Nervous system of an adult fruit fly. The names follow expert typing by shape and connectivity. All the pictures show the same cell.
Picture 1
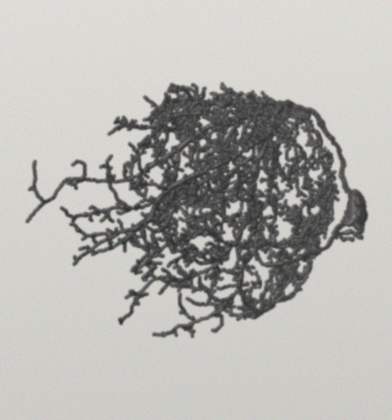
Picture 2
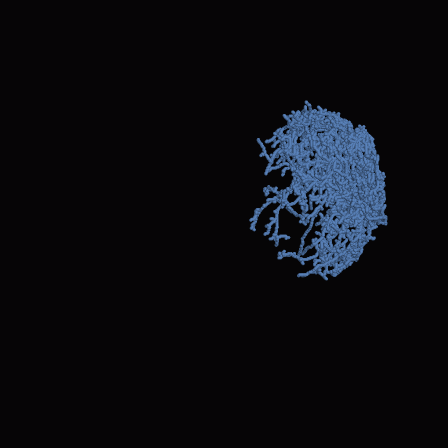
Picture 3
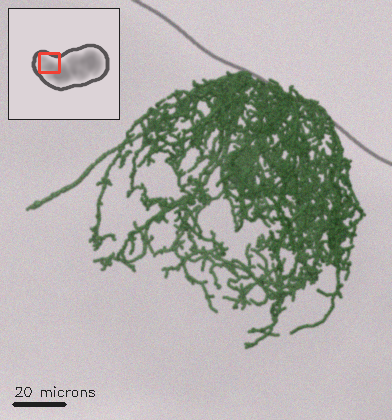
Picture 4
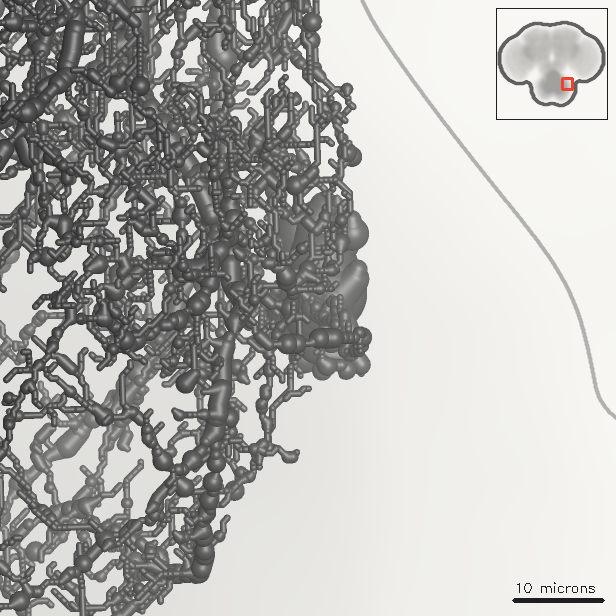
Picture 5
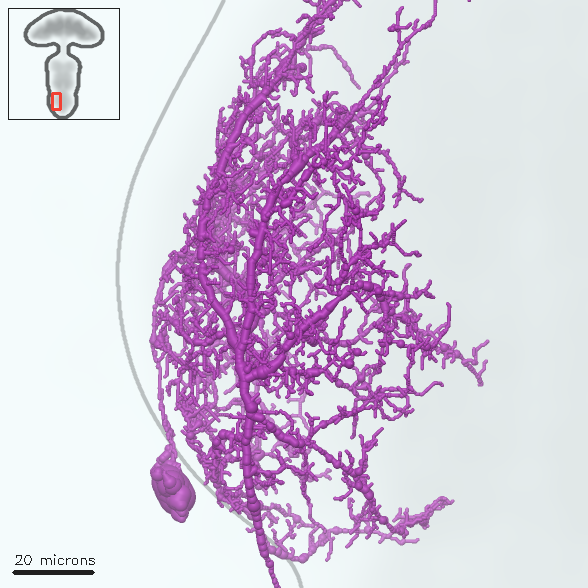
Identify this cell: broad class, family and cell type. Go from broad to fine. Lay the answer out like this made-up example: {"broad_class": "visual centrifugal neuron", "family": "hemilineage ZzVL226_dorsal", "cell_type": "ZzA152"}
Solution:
{"broad_class": "motor neuron of the nerve cord", "family": "hemilineage 24B.25B", "cell_type": "Fe reductor MN"}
